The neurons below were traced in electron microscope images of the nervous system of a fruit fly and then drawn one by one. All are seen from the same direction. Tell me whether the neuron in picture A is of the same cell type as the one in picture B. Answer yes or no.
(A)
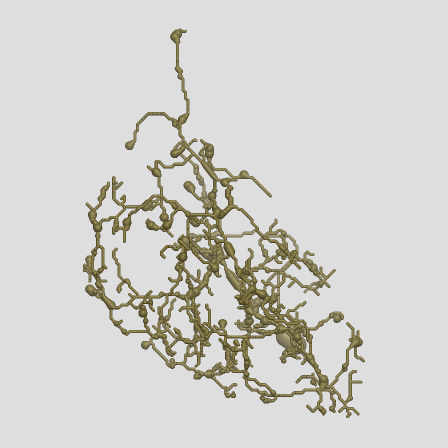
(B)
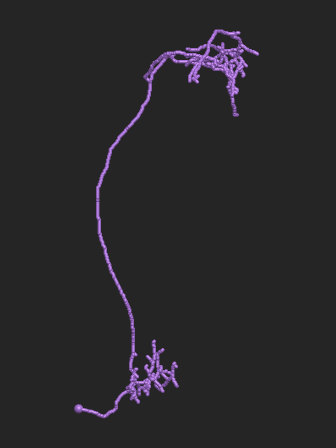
no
